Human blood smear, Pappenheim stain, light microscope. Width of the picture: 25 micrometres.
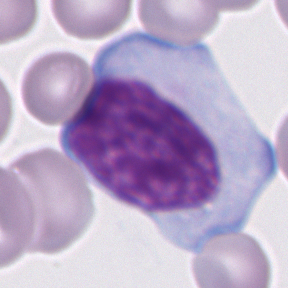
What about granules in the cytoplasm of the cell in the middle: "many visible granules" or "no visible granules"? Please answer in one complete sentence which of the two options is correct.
What its cytoplasm shows is an absence of visible granules.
